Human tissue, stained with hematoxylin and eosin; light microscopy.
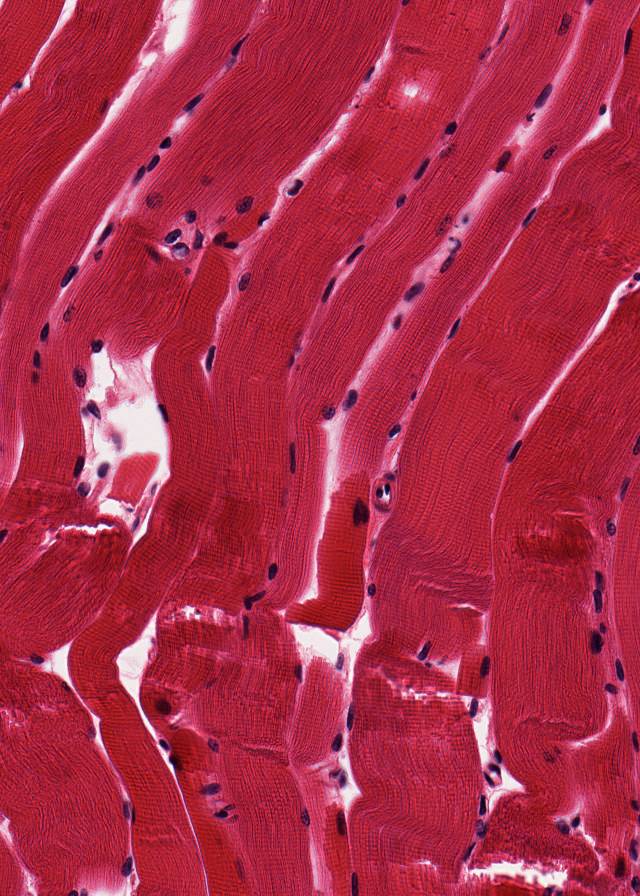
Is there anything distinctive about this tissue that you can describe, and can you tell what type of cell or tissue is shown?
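Long muscle fibres fill almost the entire field, side by side, narrow gaps between. Fine cross-striations across fibres throughout. Cytoplasm deep, even red. Small dark elongated nuclei in rows along the narrow clefts between fibres. Skeletal muscle.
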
